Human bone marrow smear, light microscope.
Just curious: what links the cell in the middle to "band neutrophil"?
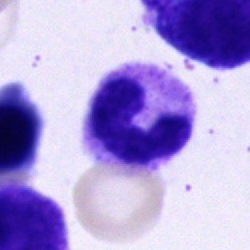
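Point one: the nucleus of this band neutrophil is curved into a C shape, with its notch opening toward the upper right.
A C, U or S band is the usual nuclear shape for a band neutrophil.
So the C shape fits. Point two: the chromatin is dense and dark purple.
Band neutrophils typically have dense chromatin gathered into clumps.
The density here agrees with that. Point three: fine purple granules speckle the cytoplasm.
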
